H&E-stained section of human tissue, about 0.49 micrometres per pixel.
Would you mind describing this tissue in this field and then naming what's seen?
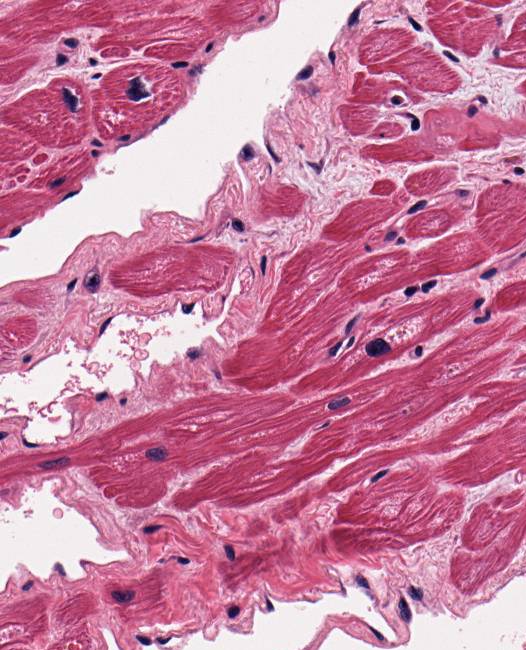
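A band of elongated muscle fibres crosses the centre diagonally from lower left toward upper right. In the upper left and upper right, cross-cut fibres show rounded or polygonal pink profiles. Each fibre has a single oval nucleus, central rather than peripheral. Strongly eosinophilic cytoplasm shows fine lengthwise fibrillar lines. This is atrial appendage of the heart.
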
